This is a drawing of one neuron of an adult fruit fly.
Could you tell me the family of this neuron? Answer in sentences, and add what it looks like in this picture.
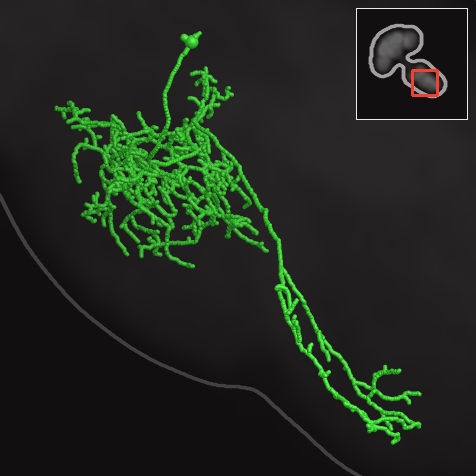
The family is hemilineage 11A. This is a nerve-cord intrinsic neuron. It lies in the nerve cord. The cell body can be seen at the top of the picture. Dozens of branch ends can be seen.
